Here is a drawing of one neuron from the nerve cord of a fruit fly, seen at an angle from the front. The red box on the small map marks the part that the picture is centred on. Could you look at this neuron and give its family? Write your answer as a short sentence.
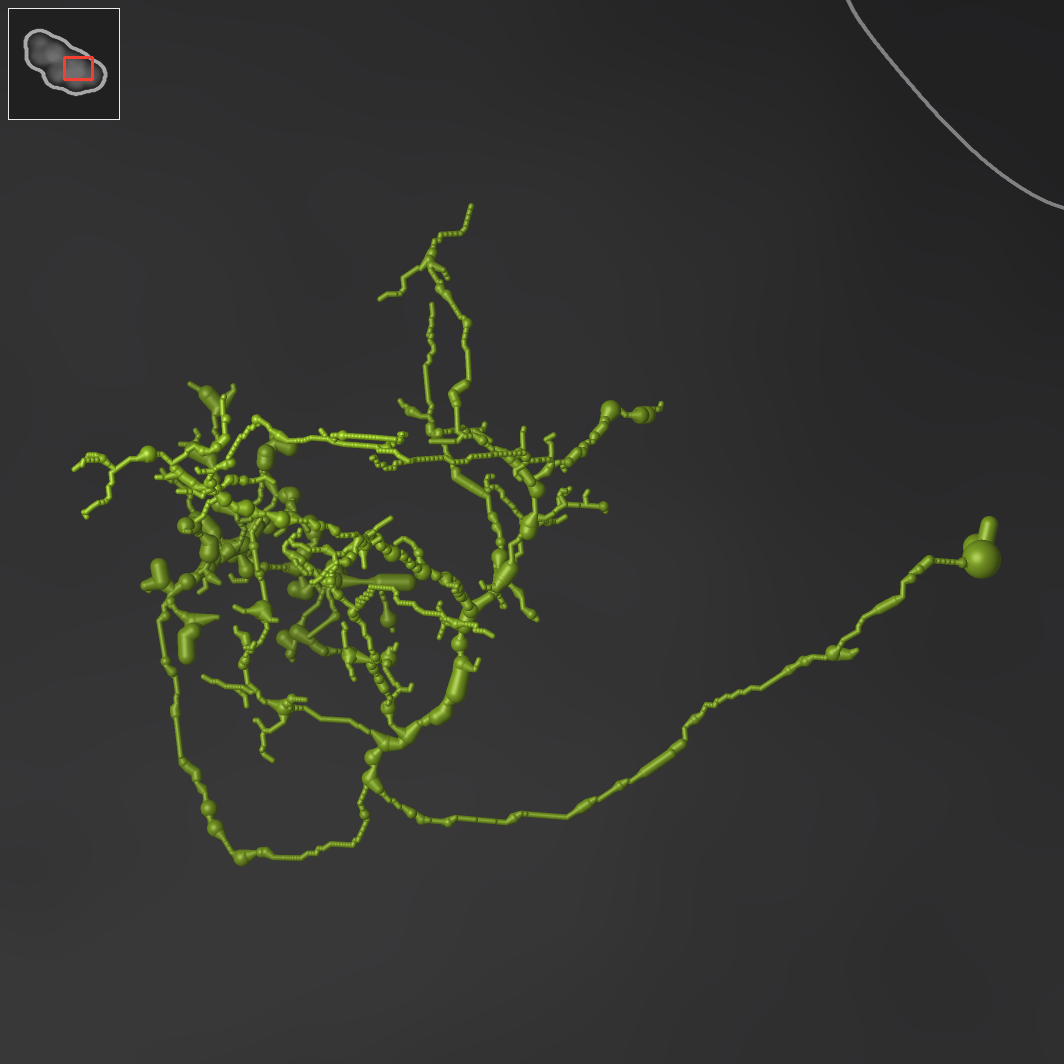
The family is hemilineage 09A.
